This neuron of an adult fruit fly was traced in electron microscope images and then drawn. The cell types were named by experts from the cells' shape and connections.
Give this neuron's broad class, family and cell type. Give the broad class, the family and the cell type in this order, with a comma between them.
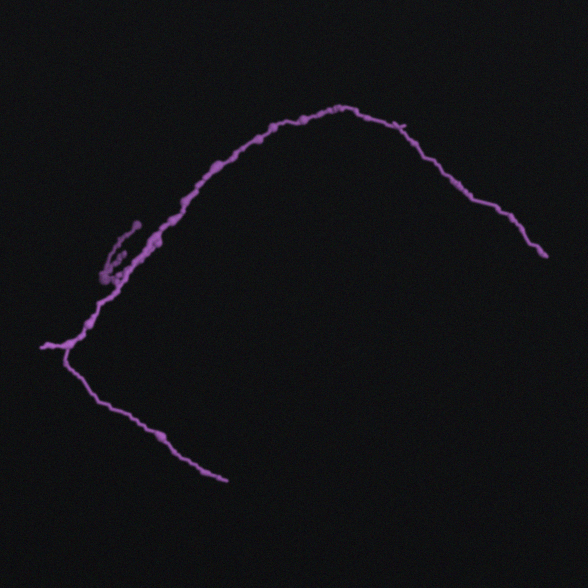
sensory neuron entering the nerve cord, class mechanosensory tactile, SNta32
